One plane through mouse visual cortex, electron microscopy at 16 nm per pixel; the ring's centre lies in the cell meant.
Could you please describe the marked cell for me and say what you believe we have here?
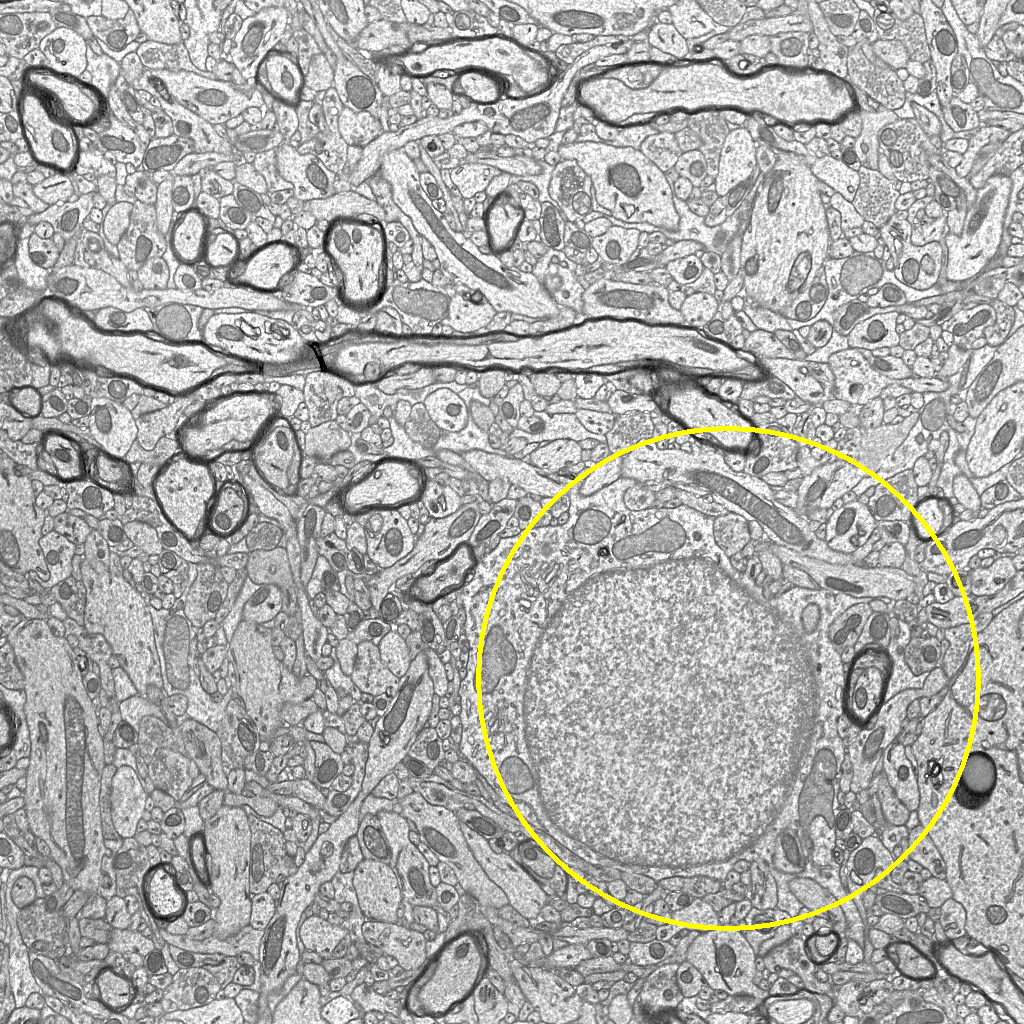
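Look first at the nucleus: large, nearly round, wholly inside the ring. Its envelope runs smoothly, without deep folds or indentations. The chromatin is finely granular and evenly spread, lacking large dark clumps. No distinct nucleolus shows in this plane. This is an astrocyte.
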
